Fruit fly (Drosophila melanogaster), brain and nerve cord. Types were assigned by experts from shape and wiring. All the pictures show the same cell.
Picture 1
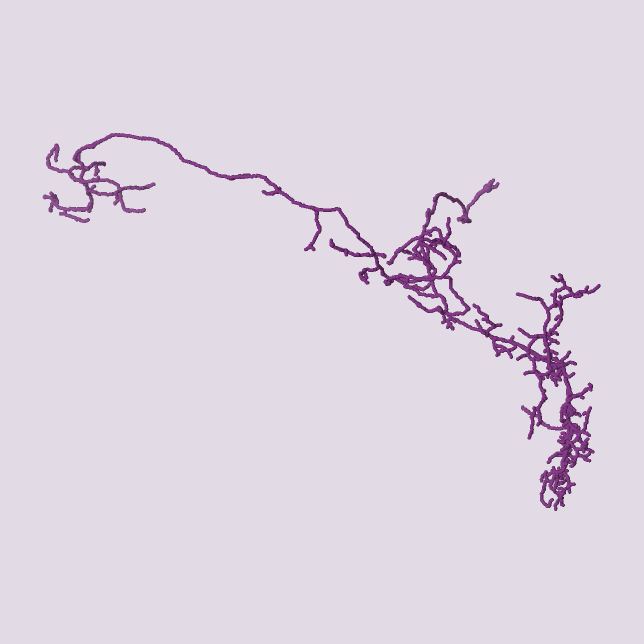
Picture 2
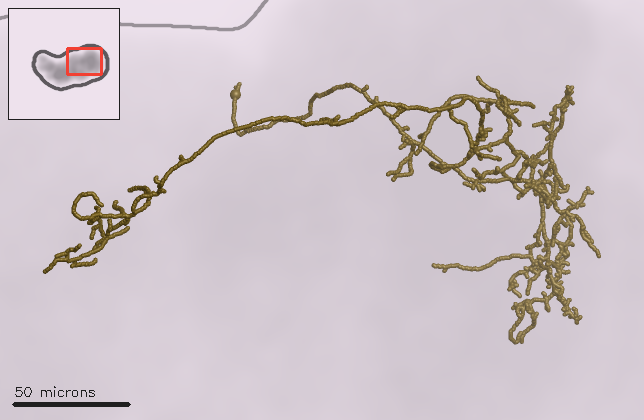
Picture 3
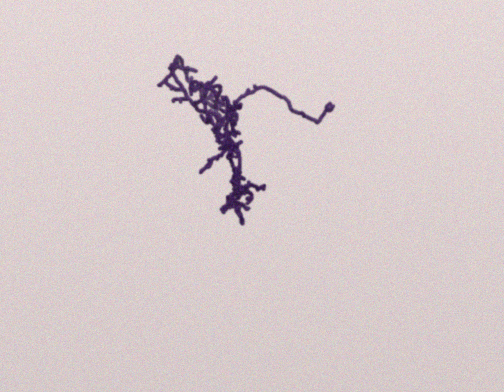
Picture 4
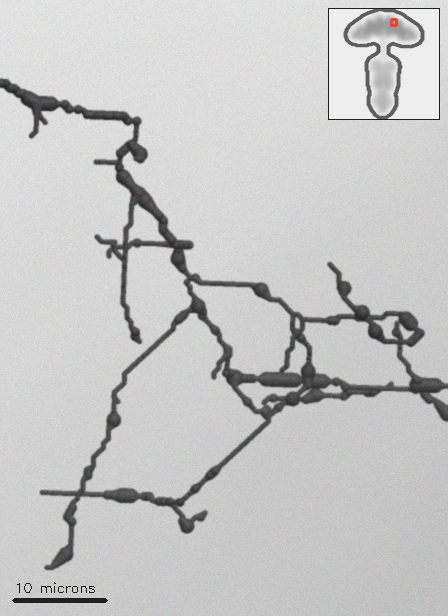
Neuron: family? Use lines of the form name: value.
family: hemilineage DM4_dorsal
